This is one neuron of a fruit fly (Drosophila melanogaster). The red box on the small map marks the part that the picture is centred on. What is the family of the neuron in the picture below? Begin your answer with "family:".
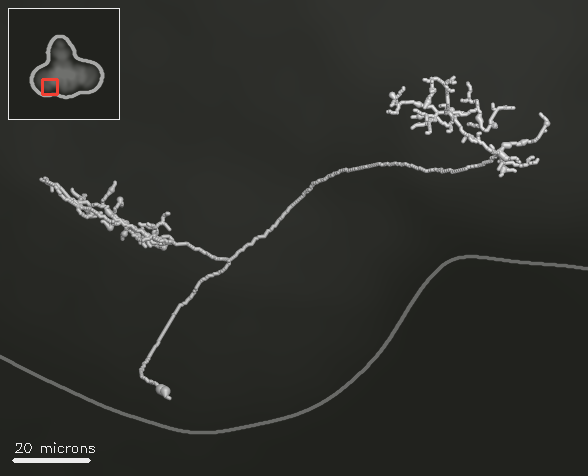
family: Tm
